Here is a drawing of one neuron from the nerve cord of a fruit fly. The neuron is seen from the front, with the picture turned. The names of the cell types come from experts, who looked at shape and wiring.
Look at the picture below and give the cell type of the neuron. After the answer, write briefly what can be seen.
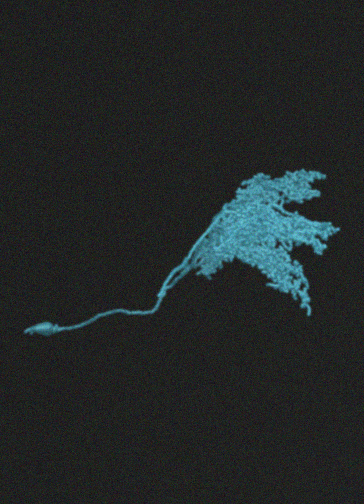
The cell type is AN13B002. It is an ascending neuron. Dozens of branch ends can be seen. In this view it is wider than it is tall.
